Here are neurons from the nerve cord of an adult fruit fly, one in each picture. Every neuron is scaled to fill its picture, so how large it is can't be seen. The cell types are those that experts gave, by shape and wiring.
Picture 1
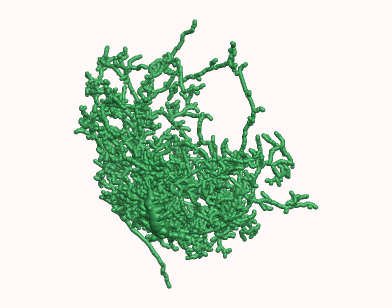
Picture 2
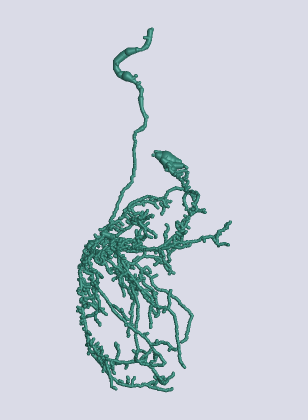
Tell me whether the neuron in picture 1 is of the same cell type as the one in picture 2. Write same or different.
different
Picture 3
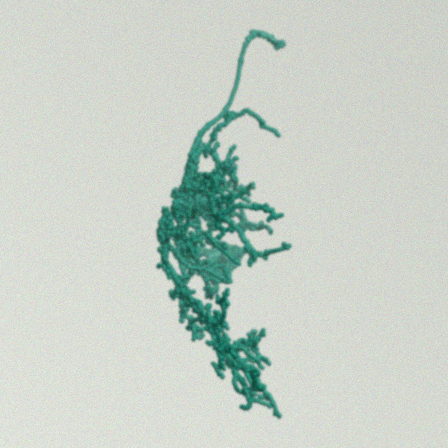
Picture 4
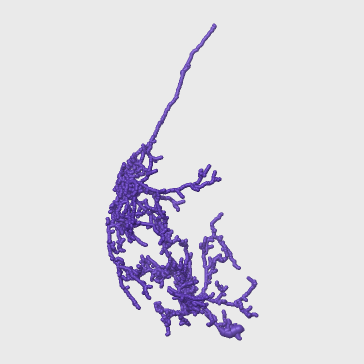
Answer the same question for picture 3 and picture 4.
different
